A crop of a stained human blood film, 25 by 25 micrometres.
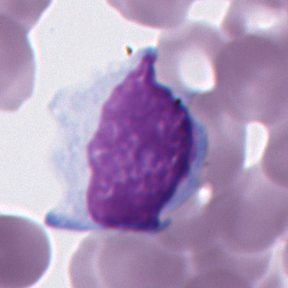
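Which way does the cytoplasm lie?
Mostly left of the nucleus, and pale blue.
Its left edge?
Ragged, with fine frayed projections.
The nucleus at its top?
It tapers to a narrow point.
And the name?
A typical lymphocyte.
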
